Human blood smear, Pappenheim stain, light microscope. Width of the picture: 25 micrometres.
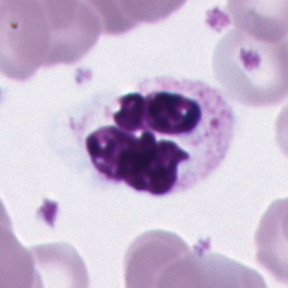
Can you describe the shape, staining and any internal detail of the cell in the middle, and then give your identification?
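Nucleoli are not visible in the nucleus. Fine pinkish-lilac granules lie scattered through the cytoplasm, most readily seen on the right side of the cell. The cytoplasm contains no visible vacuoles. The cell is a segmented neutrophil.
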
